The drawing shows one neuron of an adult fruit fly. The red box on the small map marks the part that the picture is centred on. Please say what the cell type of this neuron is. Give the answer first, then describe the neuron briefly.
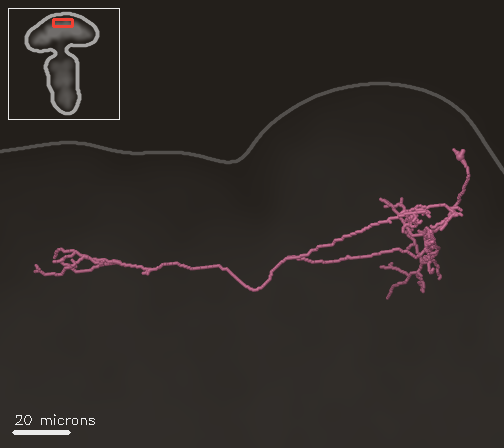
Its cell type is PAM13. Its broad class is central-brain intrinsic neuron. It is in the brain and does not reach the nerve cord. By the scale bar it is about 160 microns wide in this view.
